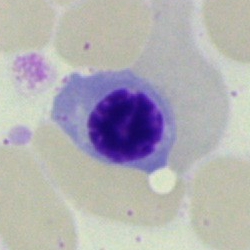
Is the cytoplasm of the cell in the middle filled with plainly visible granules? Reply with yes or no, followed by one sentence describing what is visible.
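No. The cytoplasm shows no granules.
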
